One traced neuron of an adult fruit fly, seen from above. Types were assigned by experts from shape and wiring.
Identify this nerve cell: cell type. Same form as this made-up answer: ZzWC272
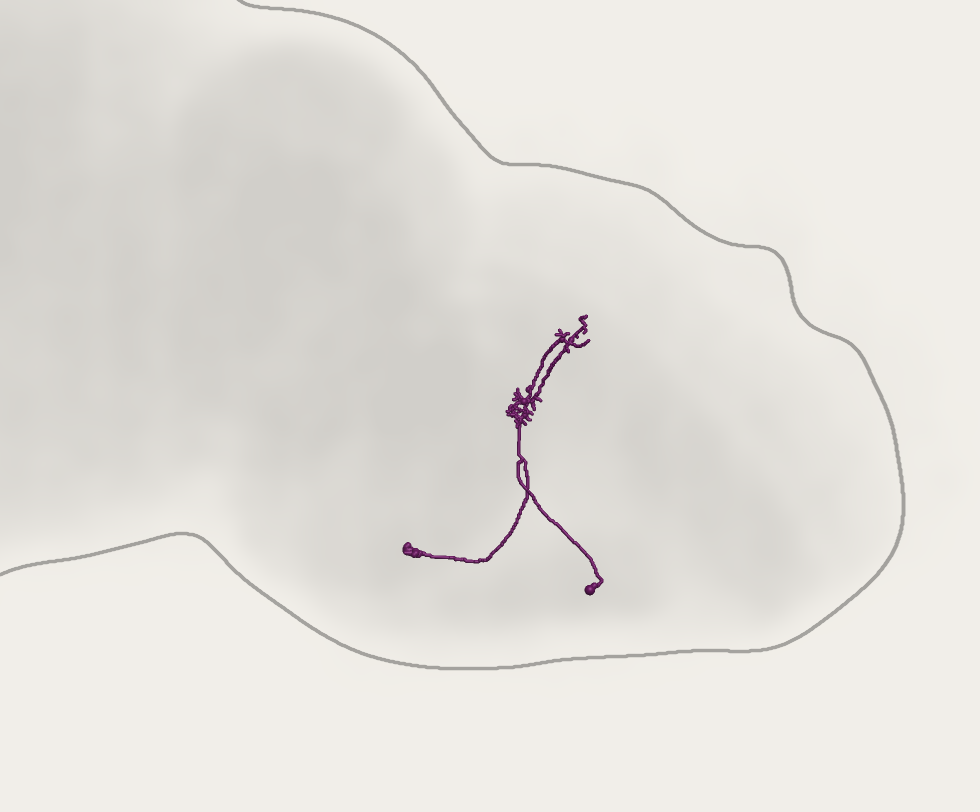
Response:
T2a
